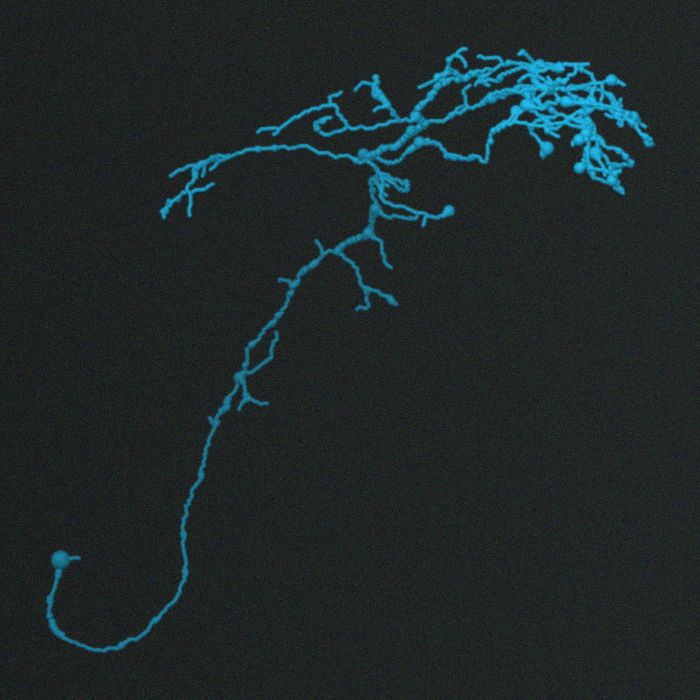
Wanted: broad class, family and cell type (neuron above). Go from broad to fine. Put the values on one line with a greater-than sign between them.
central-brain intrinsic neuron > hemilineage LHa3 > CB4087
